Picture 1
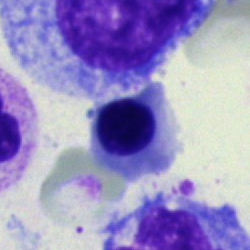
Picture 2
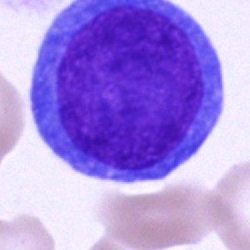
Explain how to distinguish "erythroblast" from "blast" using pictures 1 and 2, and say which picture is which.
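Picture 1 shows the erythroblast, and picture 2 shows the blast. In picture 1 the chromatin is very dark and densely condensed, with almost no internal pattern, while in picture 2 it is purple and finely granular throughout the nucleus.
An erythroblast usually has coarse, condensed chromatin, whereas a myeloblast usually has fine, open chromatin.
The cytoplasm of the erythroblast is pale grey-blue; that of the blast is a narrow rim of deep blue around the nucleus, slightly wider on the left than on the right. The erythroblast's nucleus lies off-centre toward the upper left, leaving more cytoplasm to the right and below. Its outline is irregular, with small ragged projections along the right edge, whereas the blast's outline is round and smooth.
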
